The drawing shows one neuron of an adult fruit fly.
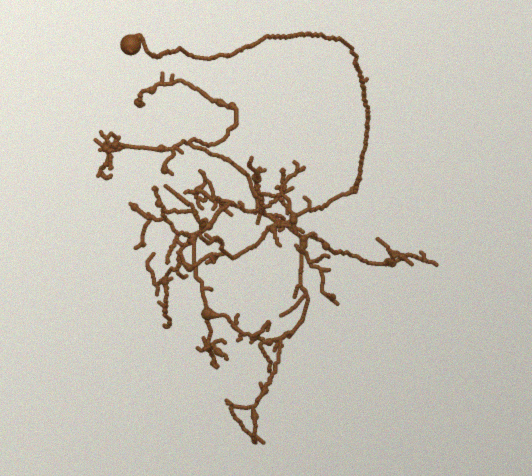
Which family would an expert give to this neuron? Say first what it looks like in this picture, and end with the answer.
The cell body can be seen at the upper left of the picture. The picture shows dozens of branch ends. It is a nerve-cord intrinsic neuron. Its family is hemilineage 21A.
